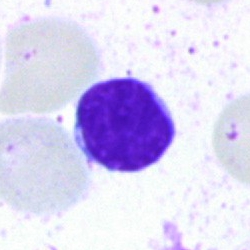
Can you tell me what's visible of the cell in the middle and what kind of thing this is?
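First, the outline: roughly round. Second, the nucleus fills almost the whole cell, leaving very scant cytoplasm. Third, the little cytoplasm that shows is a pale bluish rim on the left side. Fourth, the chromatin is dark purple and coarsely clumped. Last, the name: lymphocyte.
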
